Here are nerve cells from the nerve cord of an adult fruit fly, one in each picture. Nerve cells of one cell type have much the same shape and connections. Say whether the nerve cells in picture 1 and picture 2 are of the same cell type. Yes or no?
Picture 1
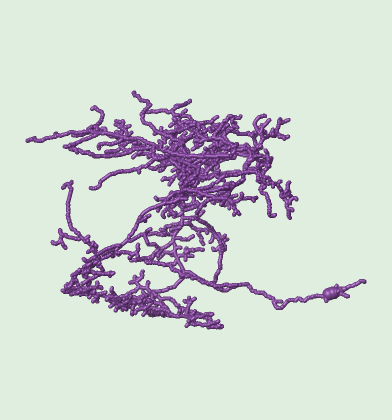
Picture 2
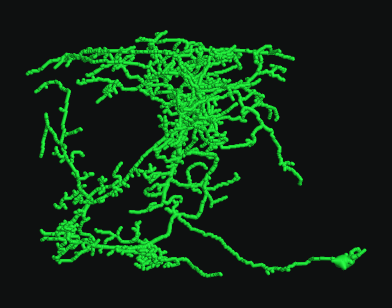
yes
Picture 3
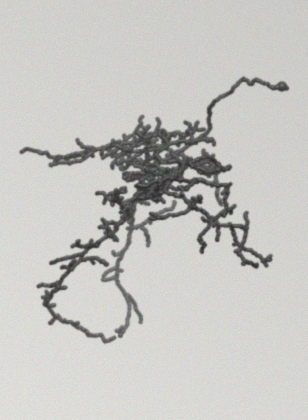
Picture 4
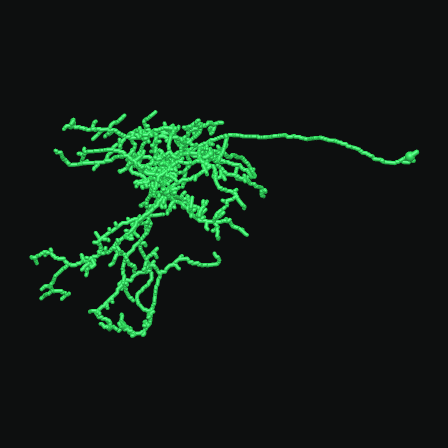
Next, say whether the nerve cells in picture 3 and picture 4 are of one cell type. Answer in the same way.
yes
